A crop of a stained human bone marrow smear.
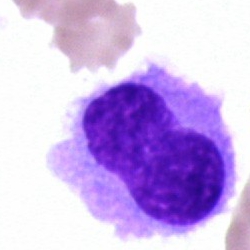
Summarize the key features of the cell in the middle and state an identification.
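Nucleus pinched in at its middle: two-lobed, peanut-like. Long axis upper left to lower right. Cytoplasm pale lilac-blue, widest lower left of nucleus. Edge ragged, many small fine projections around border. Hairy cell.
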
